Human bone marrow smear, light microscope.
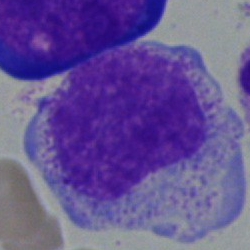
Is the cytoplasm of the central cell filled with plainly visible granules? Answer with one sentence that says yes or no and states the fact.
Yes, within its cytoplasm there are many visible granules.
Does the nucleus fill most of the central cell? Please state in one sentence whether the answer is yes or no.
Yes, most of this cell is taken up by its nucleus.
